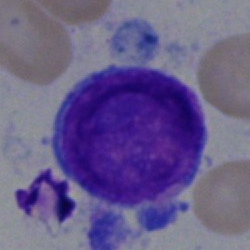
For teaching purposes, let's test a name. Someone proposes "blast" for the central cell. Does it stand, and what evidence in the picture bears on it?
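Cytoplasm: only a thin rim around the nucleus, which goes with blast and against monocyte.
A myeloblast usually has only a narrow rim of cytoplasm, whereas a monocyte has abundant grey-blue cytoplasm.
Granules: none distinct, which sits better with blast than with monocyte.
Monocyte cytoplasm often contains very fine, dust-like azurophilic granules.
Rim colour: deep blue. Outline: round and smooth. Chromatin: finely granular, without coarse clumps. Verdict: blast fits.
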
